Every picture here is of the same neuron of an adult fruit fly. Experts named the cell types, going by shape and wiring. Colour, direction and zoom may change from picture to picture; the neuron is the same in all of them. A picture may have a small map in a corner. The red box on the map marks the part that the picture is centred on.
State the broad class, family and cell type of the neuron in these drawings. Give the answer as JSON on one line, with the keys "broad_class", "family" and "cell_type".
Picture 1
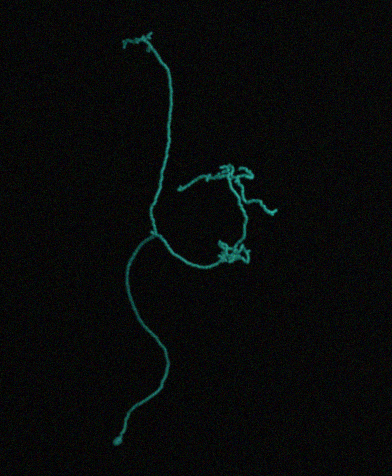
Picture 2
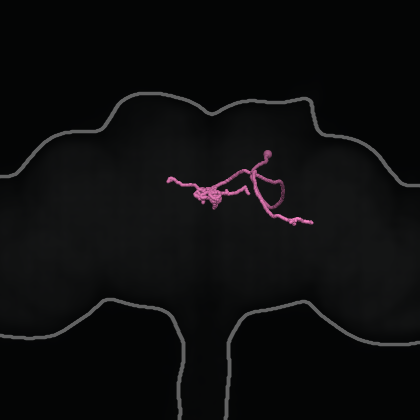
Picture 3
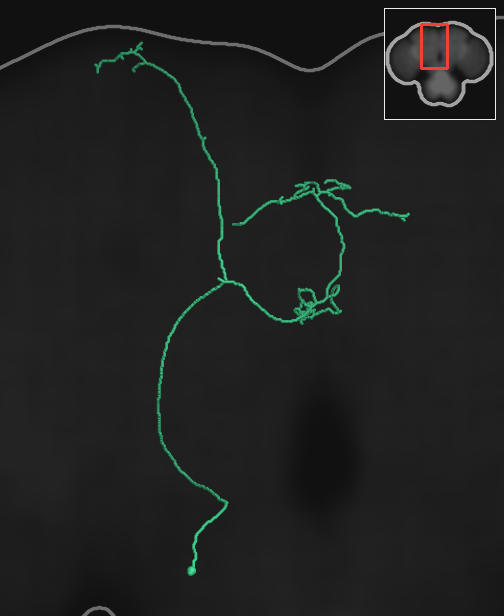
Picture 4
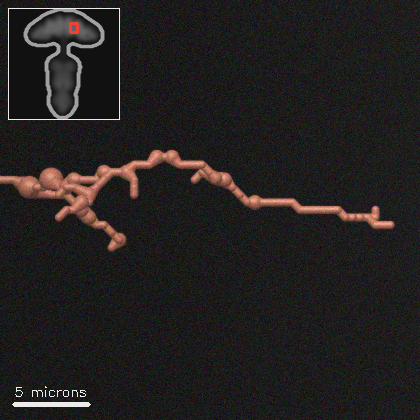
{"broad_class": "central-brain intrinsic neuron", "family": "hemilineage LALv1_dorsal", "cell_type": "SAF"}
